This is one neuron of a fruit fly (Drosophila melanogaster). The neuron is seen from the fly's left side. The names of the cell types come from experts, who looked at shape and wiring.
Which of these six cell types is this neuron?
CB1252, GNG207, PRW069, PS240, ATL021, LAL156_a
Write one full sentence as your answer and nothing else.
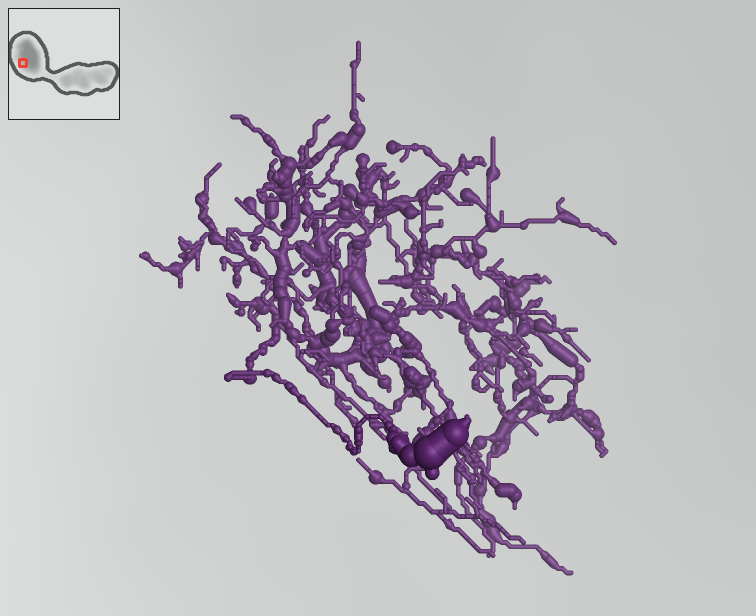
The neuron has PRW069 as its cell type.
